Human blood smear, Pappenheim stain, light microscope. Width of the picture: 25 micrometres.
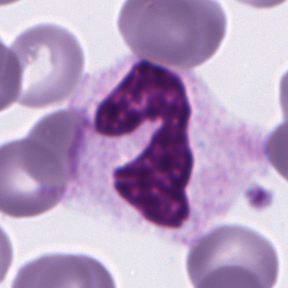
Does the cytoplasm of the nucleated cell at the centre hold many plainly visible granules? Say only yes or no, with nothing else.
Yes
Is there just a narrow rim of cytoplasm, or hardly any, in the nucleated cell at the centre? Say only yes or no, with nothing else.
No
